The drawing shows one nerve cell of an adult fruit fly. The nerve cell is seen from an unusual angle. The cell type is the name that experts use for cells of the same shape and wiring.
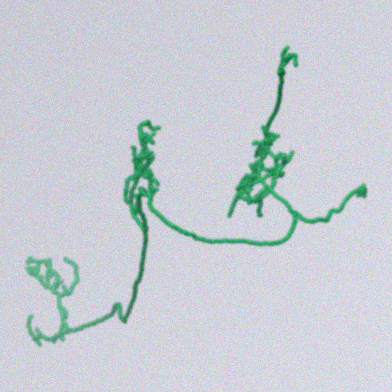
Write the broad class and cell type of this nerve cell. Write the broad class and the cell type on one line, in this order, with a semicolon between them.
ascending neuron; ANXXX200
